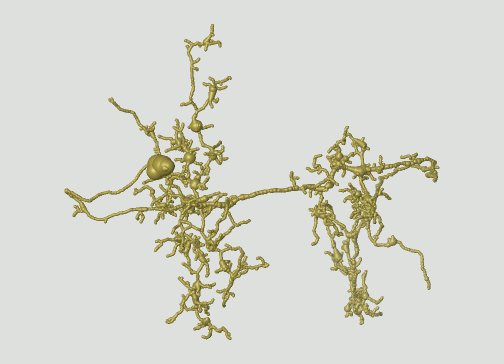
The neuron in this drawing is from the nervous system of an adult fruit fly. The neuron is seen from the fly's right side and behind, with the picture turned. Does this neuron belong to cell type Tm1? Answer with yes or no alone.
no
